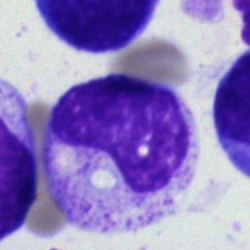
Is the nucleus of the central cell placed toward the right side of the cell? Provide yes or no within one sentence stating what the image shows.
Yes, it is to the left of the nucleus that most cytoplasm lies.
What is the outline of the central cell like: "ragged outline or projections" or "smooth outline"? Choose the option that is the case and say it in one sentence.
There is a smooth outline around this cell, free of projections.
